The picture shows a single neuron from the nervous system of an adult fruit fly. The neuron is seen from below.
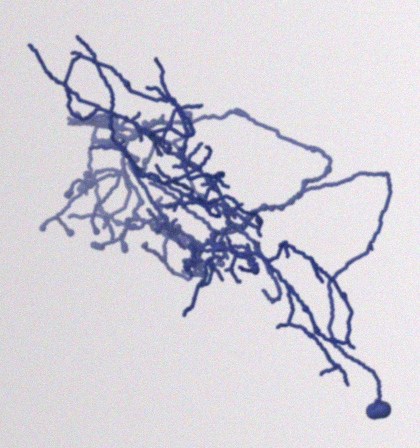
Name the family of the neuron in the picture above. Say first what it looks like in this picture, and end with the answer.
The cell body can be seen at the lower right of the picture. The picture shows dozens of branch ends. It is a central-brain intrinsic neuron. Its family is hemilineage LHa3.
